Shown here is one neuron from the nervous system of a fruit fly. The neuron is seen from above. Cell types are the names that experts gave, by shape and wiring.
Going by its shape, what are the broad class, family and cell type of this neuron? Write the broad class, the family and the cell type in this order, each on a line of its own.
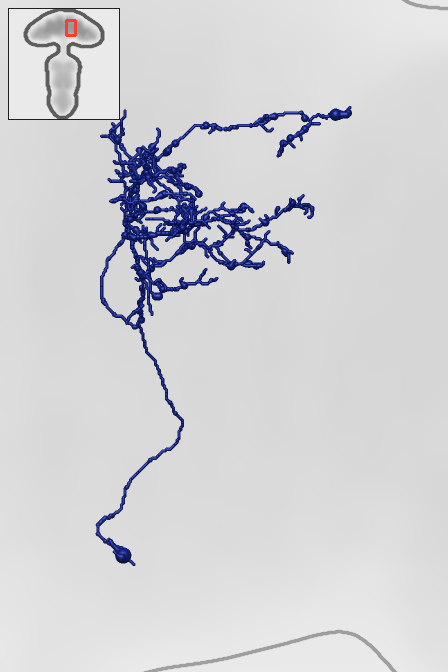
central-brain intrinsic neuron
hemilineage DM4_dorsal
SMP405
